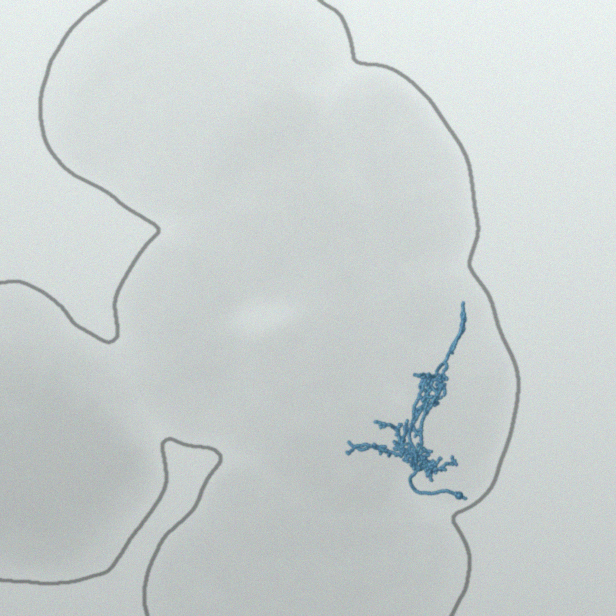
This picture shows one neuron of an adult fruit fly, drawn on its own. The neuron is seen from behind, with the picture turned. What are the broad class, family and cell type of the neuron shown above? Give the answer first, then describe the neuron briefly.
Its broad class is central-brain intrinsic neuron. The family is hemilineage VLPl4_dorsal. The cell type is AVLP743m. The cell body is at the lower right of the picture. As drawn here it is taller than it is wide.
